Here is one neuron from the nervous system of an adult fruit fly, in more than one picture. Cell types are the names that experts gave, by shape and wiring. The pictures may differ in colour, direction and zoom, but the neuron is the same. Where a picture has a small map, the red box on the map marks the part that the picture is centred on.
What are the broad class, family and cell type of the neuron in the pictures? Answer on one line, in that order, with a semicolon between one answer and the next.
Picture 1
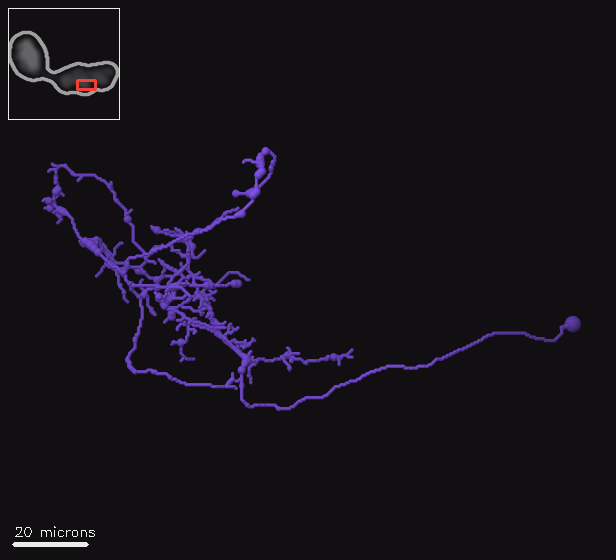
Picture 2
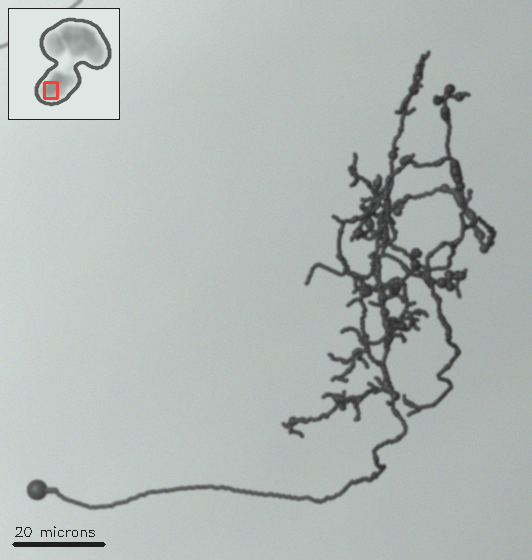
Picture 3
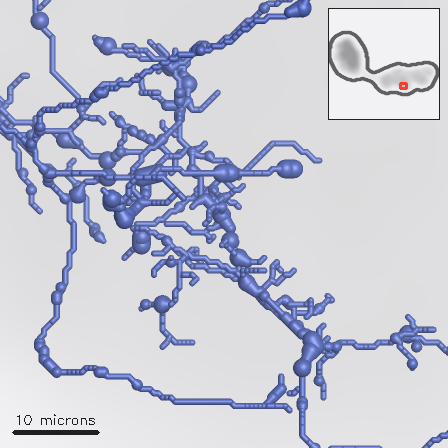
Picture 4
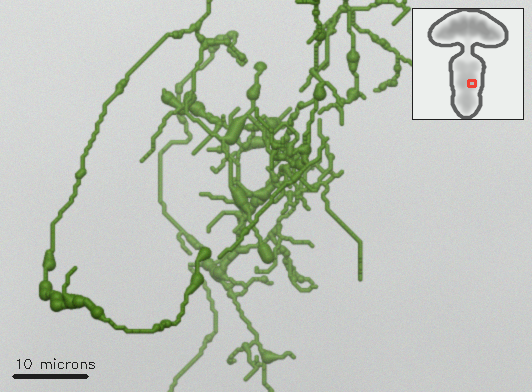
nerve-cord intrinsic neuron; hemilineage 01B; IN01B055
